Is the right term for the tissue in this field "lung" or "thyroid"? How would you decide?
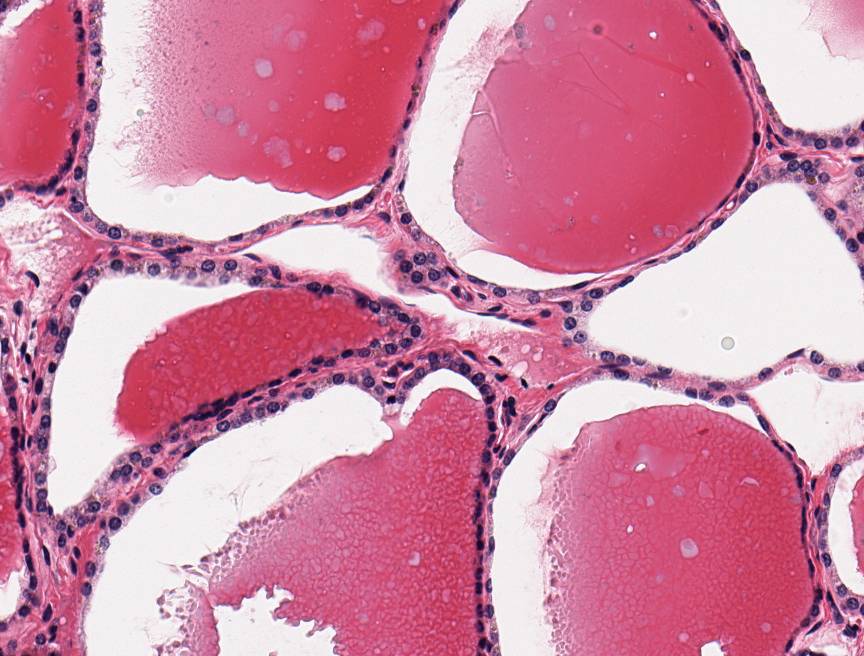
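This is thyroid.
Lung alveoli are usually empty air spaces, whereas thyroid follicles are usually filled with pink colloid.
Here the follicles hold colloid, much of it finely bubbly and reticulated in the lower ones.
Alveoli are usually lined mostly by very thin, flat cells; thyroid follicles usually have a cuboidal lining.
Each follicle here is lined by a single layer of flattened to low cuboidal epithelial cells. Their nuclei are small, round, dark and evenly spaced.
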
